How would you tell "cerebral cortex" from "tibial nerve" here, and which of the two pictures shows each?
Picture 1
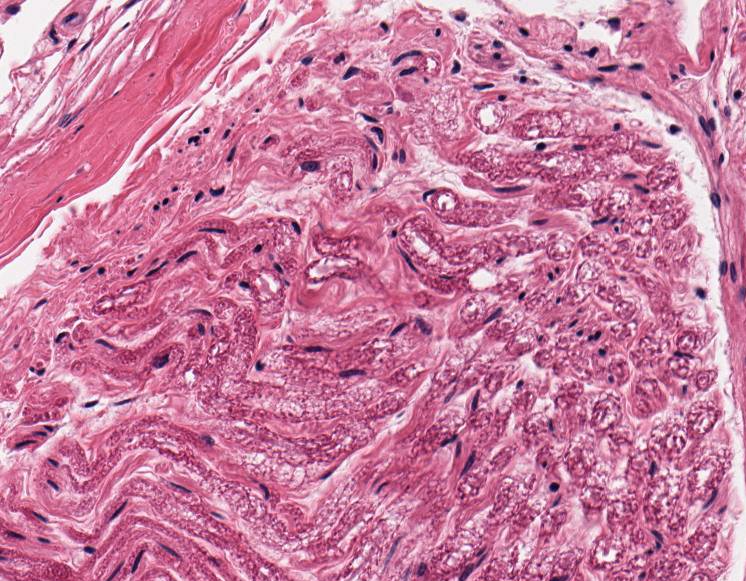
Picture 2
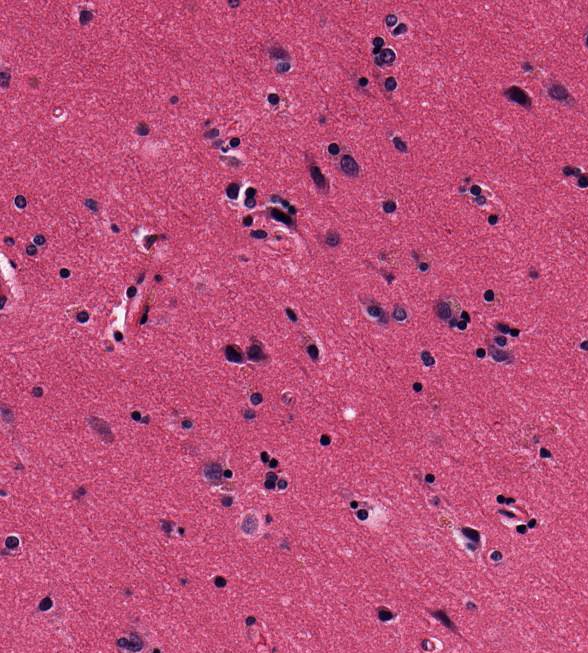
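The tibial nerve is in picture 1; the cerebral cortex is in picture 2. Picture 1 is mostly one large bundle whose elements run lengthwise in a zigzag, wavy course in the lower left and are cut across as round profiles on the right. Those closely packed round to oval profiles in the right half are filled with granular, finely bubbly pink cytoplasm. Small, dark, elongated nuclei are scattered between the elements. Picture 2, on the other hand, is a finely granular pink matrix throughout, with no organised units or layering and no epithelium, glands or fat cells. Its small dark round nuclei sit in clusters of two to four beside larger cell bodies in the upper centre and centre. Thin-walled capillaries with narrow open lumina lie near its left edge.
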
